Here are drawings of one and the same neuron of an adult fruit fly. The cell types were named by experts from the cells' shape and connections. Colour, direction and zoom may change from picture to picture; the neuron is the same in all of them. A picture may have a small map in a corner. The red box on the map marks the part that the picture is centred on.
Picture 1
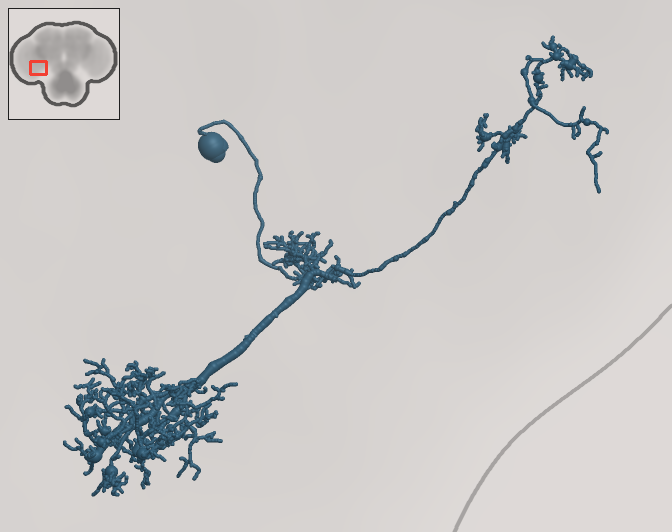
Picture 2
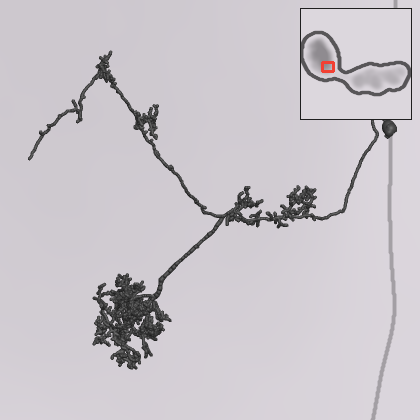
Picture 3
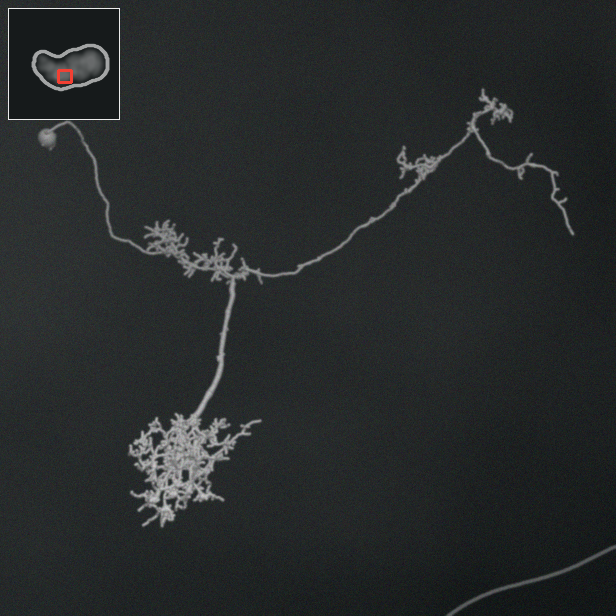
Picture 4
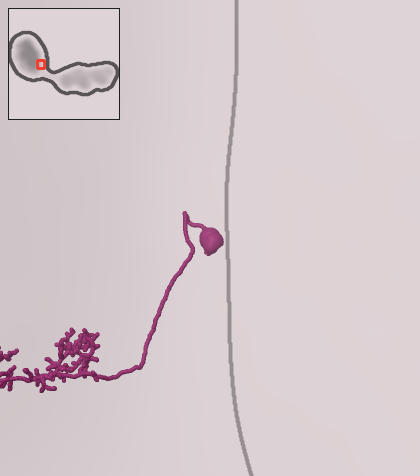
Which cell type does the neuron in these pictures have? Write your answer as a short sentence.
The cell type is Y3.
